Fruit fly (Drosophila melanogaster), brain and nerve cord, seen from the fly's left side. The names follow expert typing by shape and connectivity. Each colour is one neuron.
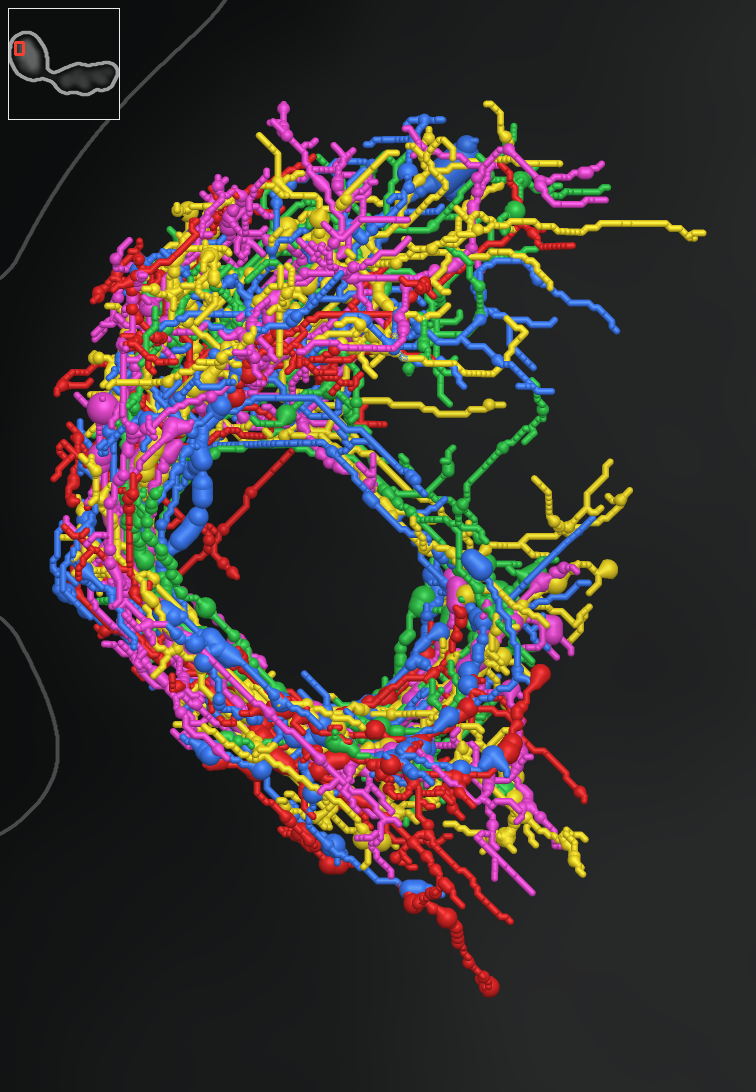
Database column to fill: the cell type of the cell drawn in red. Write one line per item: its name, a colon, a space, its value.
cell type: CRE043_a3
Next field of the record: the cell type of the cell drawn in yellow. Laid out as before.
cell type: CRE043_c2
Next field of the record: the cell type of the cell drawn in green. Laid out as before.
cell type: CRE043_d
